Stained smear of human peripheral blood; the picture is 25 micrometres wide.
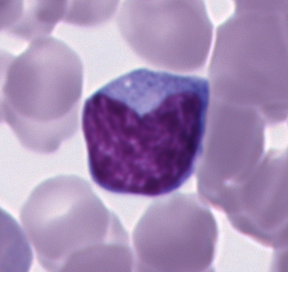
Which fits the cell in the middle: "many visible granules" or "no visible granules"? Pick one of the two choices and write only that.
No visible granules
